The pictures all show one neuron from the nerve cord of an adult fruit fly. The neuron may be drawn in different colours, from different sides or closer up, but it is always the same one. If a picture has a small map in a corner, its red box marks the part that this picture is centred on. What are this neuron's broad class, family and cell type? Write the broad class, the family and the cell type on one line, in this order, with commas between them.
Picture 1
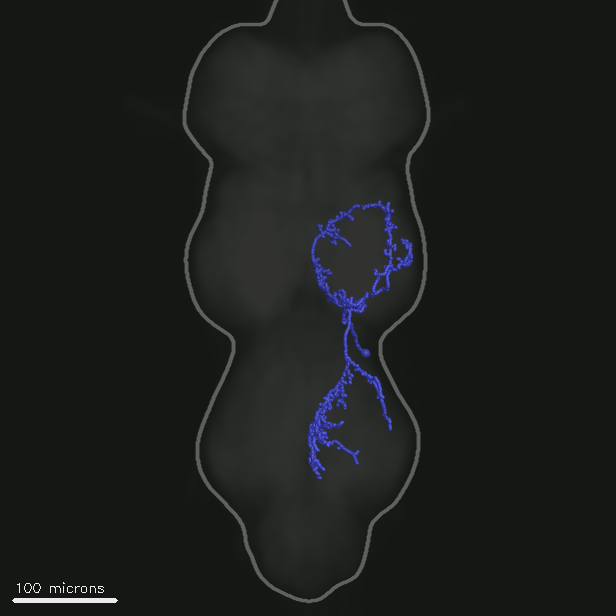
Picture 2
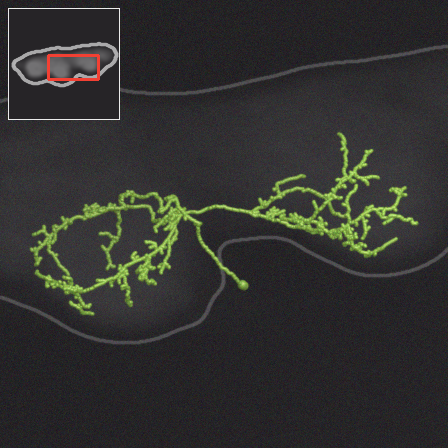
nerve-cord intrinsic neuron, hemilineage 03A, IN03A052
